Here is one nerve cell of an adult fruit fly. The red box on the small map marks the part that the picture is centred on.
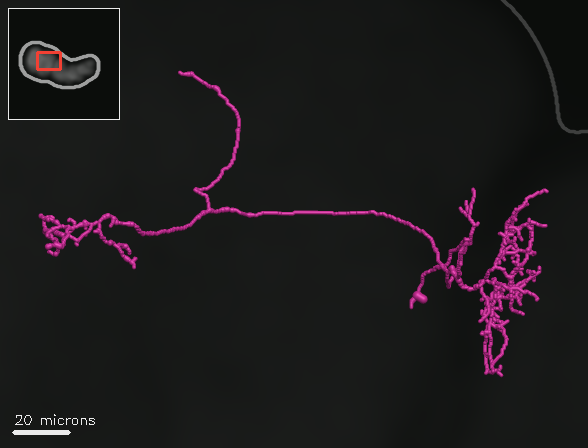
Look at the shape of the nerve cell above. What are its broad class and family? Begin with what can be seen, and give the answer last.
From left to right in the picture it spans about 190 microns. Dozens of branch ends can be seen. This is a visual projection neuron. The family is hemilineage SLPa&l1_lateral.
